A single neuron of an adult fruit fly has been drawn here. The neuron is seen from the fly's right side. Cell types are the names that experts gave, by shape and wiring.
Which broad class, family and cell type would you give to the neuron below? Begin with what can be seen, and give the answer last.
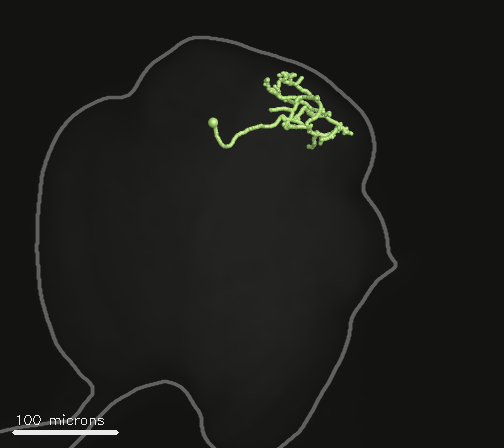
The cell body can be seen at the top of the picture. From left to right in the picture it spans about 140 microns. This is a central-brain intrinsic neuron. Its family is hemilineage DM6_dorso_lateral. The cell type is SIP075.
